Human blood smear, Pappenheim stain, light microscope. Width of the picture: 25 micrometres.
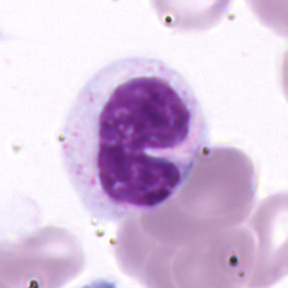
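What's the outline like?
Smooth, and round to slightly oval.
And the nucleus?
Kidney-shaped, with a deep notch opening toward the right, and sitting off-centre to the right, so the rim of cytoplasm is wider on the left.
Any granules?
Yes, fine pinkish-red ones, scattered sparsely through the cytoplasm.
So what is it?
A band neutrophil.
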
